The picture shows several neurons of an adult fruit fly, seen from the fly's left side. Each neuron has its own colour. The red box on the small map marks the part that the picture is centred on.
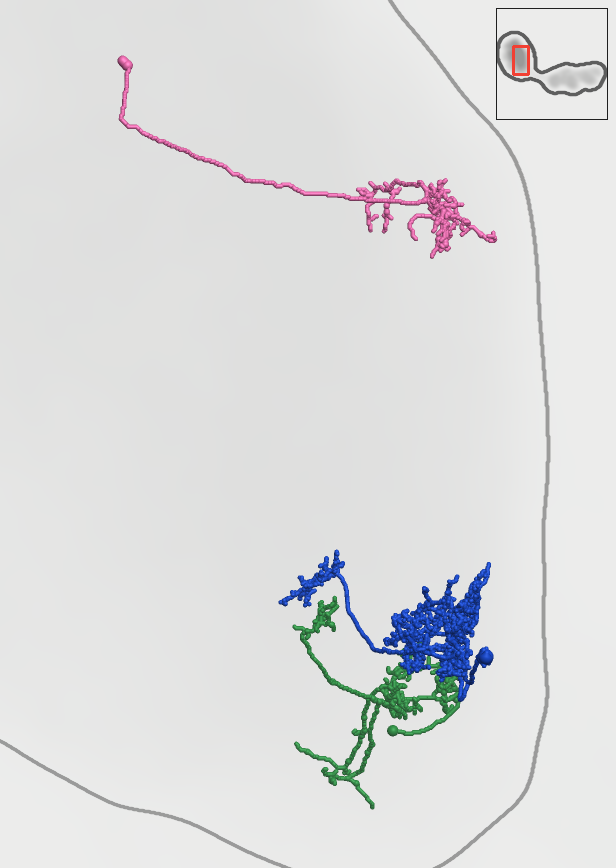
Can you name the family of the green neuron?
Y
